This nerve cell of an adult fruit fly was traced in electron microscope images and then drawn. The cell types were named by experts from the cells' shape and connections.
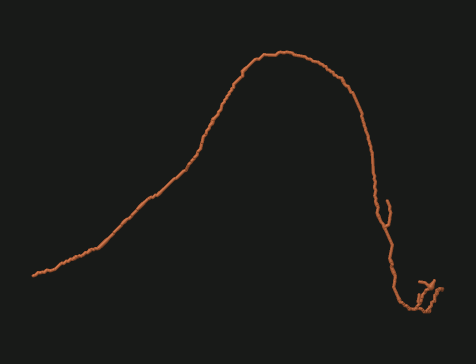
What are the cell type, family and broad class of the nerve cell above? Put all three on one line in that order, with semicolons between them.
ORN_VC3; class olfactory; sensory neuron entering the brain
